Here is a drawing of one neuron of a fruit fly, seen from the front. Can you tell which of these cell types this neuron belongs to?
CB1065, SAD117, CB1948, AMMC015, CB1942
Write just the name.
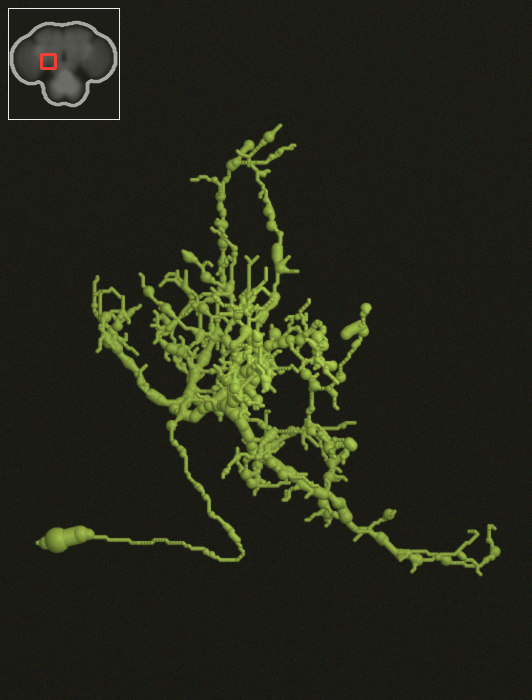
CB1948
